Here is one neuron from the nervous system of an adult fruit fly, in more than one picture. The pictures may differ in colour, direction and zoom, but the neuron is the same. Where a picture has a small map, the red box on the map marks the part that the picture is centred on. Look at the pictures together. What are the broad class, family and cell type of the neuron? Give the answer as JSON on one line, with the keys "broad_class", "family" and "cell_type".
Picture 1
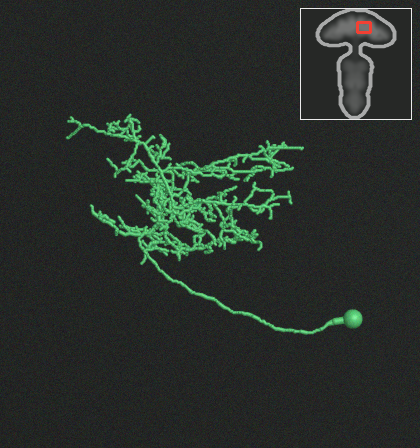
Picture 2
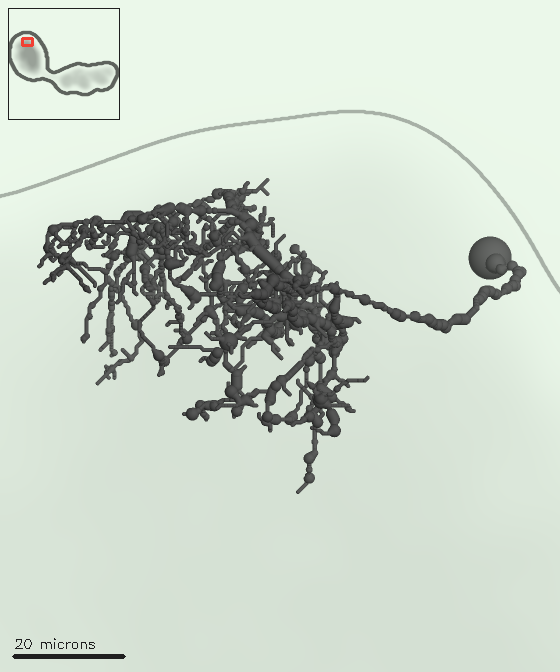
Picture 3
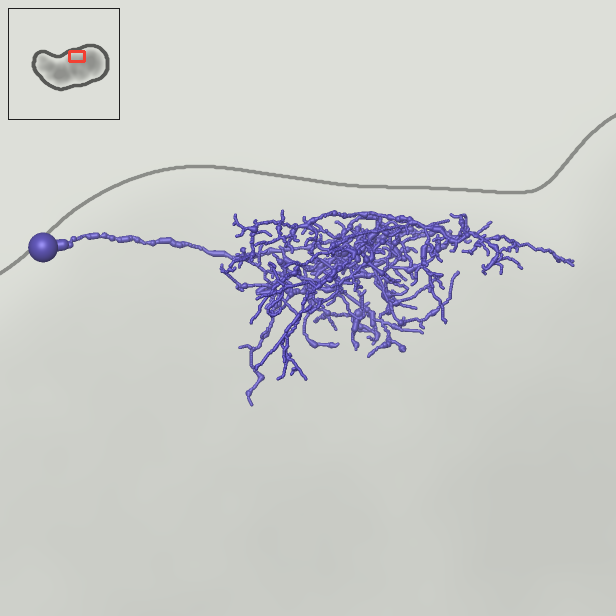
{"broad_class": "central-brain intrinsic neuron", "family": "hemilineage SMPpd2", "cell_type": "SMP535"}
